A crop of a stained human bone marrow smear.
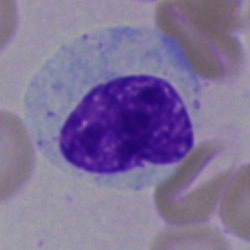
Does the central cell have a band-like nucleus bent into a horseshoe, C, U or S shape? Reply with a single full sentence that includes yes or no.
No, it is a compact round or oval mass that the nucleus forms.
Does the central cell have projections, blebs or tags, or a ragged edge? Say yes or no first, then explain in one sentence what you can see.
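No. The cell outline is round to slightly oval and smooth.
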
